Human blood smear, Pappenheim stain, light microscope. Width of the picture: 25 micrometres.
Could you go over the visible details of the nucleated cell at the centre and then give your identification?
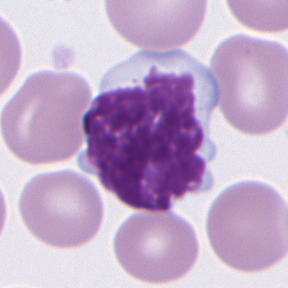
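First item, the nucleus: about 12 micrometres across, with an irregular, notched and lumpy outline. Next, the chromatin, which is dark purple and coarsely clumped. Then the cytoplasm: very pale grey-blue, forming a wider pale cap above the nucleus than on its other sides. Last, the name: a typical lymphocyte.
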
